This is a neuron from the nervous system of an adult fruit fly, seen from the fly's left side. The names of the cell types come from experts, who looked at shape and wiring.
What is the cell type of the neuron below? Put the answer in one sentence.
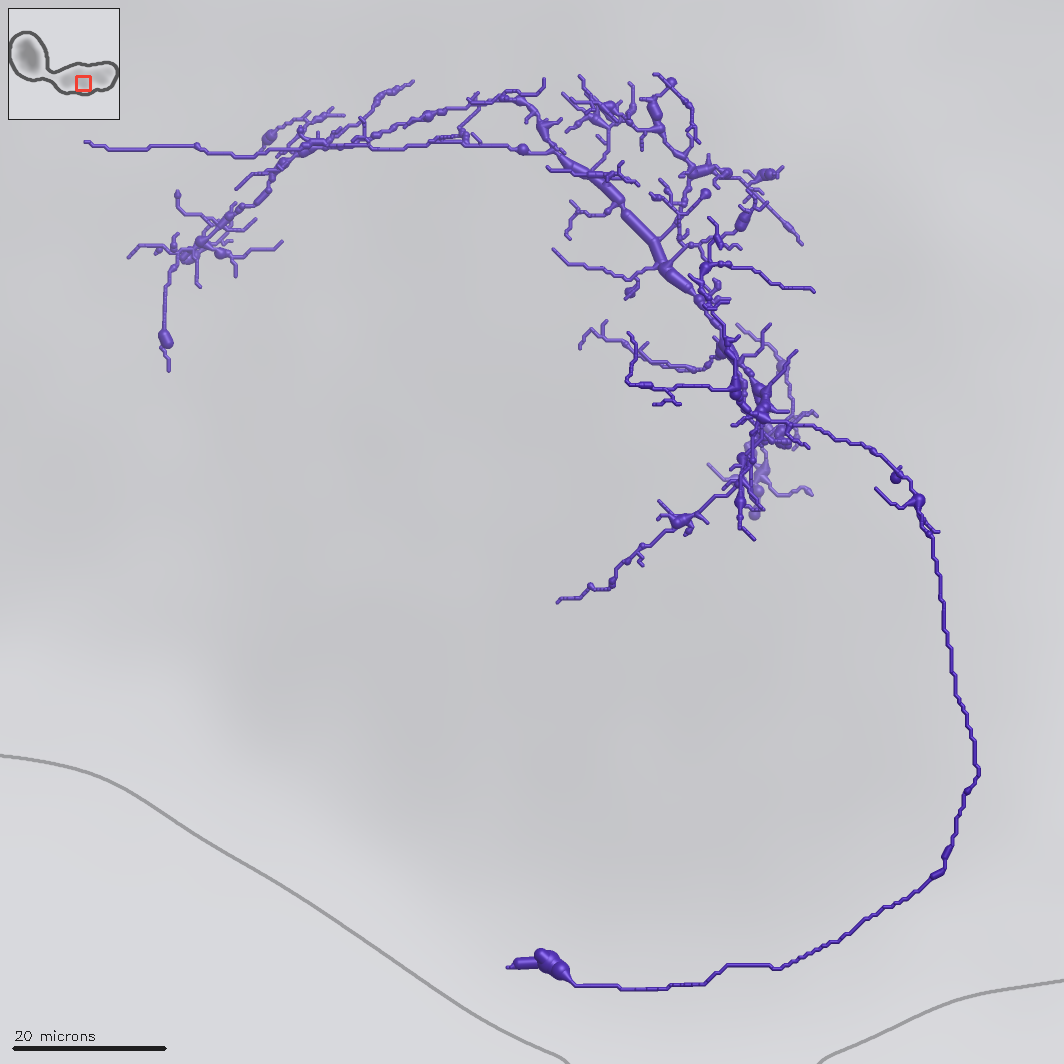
The cell type is IN04B103.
